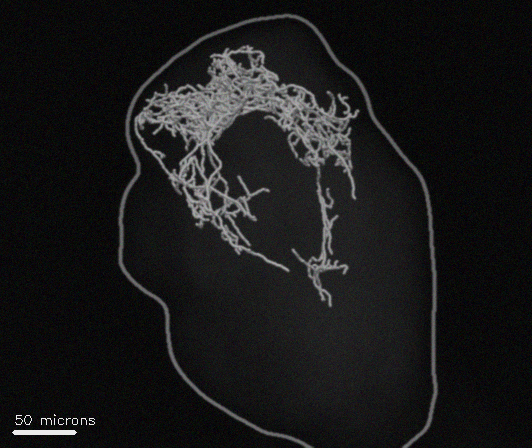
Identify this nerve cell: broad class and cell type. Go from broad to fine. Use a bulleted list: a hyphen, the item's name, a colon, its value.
- broad class: central-brain intrinsic neuron
- cell type: SMP145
